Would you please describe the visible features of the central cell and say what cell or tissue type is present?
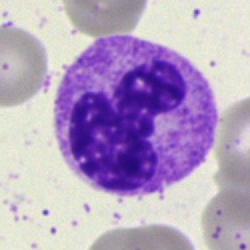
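Round and smooth, that's the outline. The chromatin looks dark purple and coarsely clumped, and I can't make out any nucleoli. The cytoplasm's widest band lies on the right side of the nucleus. I'd name it a segmented neutrophil.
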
